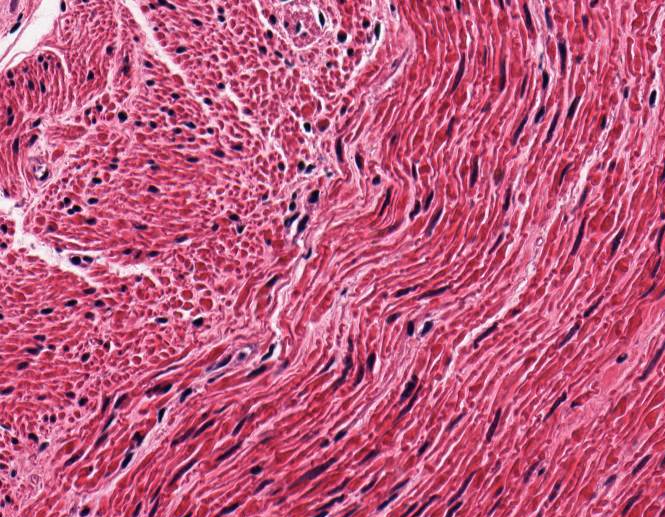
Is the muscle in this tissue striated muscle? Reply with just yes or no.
No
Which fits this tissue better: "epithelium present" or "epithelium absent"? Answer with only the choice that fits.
Epithelium absent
